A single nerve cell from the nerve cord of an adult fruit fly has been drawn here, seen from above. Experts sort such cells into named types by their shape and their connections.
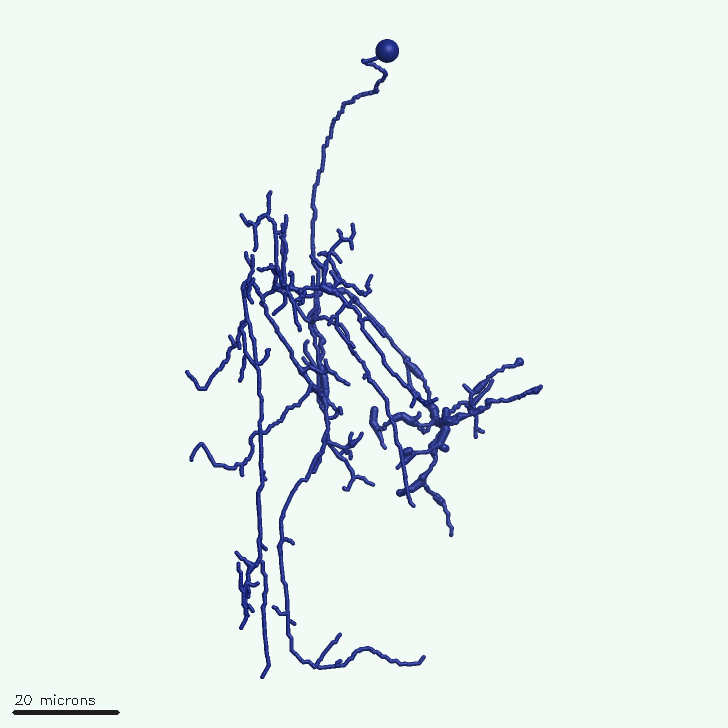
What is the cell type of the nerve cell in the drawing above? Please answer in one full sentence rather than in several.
Regarding its cell type, the nerve cell is IN09A045.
